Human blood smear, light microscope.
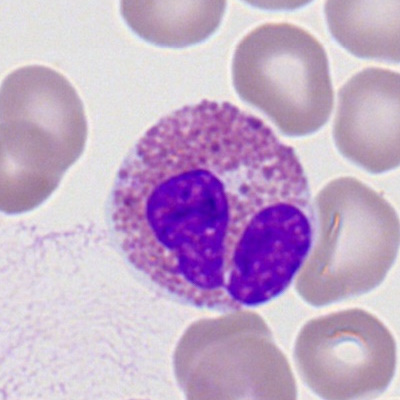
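Eosinophil, round and smooth in outline. The nucleus is divided into two separate lobes, and no nucleoli can be seen in either lobe. The granules leave the outline of the nucleus in view.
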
